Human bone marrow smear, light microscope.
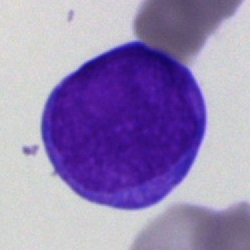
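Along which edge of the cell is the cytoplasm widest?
The lower edge; there the thin rim is broadest.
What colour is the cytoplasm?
A deep blue.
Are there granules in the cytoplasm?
No, none are visible, and no vacuoles are seen in the cell either.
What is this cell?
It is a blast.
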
